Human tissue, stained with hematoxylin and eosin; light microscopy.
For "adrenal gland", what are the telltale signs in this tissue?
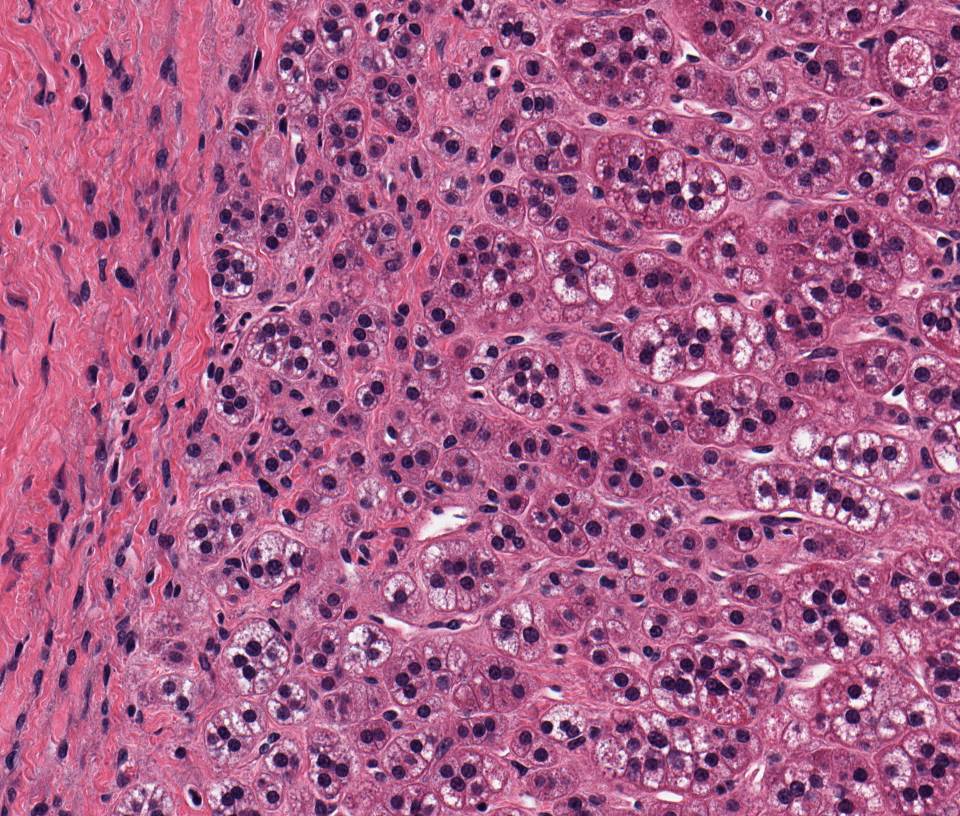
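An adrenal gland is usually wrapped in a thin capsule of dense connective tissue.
The band of dense fibrous tissue down the left edge goes with that, its wavy pink collagen fibres and spindle-shaped nuclei running mostly up and down the field.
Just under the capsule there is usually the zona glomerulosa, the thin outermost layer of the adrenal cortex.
To the right, closely packed cells fill the rest of the field, grouped into small rounded nests and short cords, each outlined by thin strands of pink stroma. Many of them have pale, finely bubbly vacuolated cytoplasm, while others are more solidly pink.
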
